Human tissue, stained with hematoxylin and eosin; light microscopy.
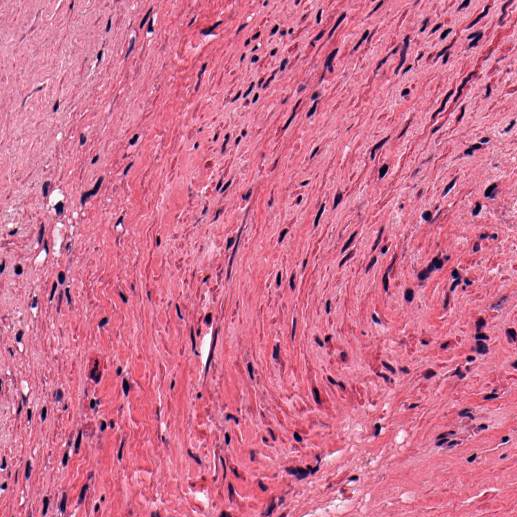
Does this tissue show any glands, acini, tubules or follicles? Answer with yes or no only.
No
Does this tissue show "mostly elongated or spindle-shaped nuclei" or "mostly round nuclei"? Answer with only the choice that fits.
Mostly elongated or spindle-shaped nuclei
